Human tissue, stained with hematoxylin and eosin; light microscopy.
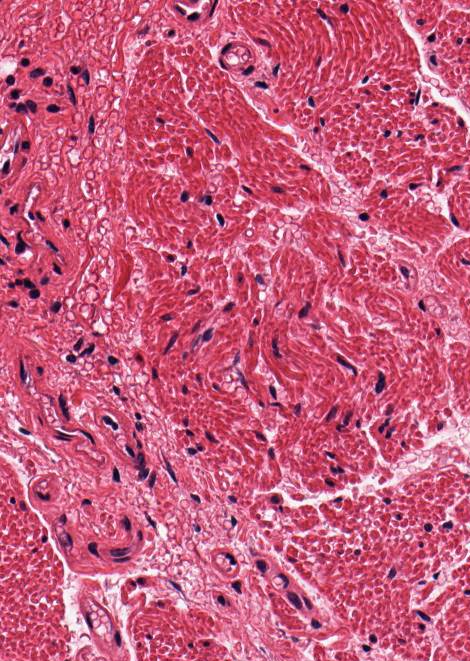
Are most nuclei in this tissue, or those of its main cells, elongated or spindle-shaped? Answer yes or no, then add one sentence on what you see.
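Yes. In bundles cut lengthwise near the centre, the nuclei are elongated and dark with blunt ends.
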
